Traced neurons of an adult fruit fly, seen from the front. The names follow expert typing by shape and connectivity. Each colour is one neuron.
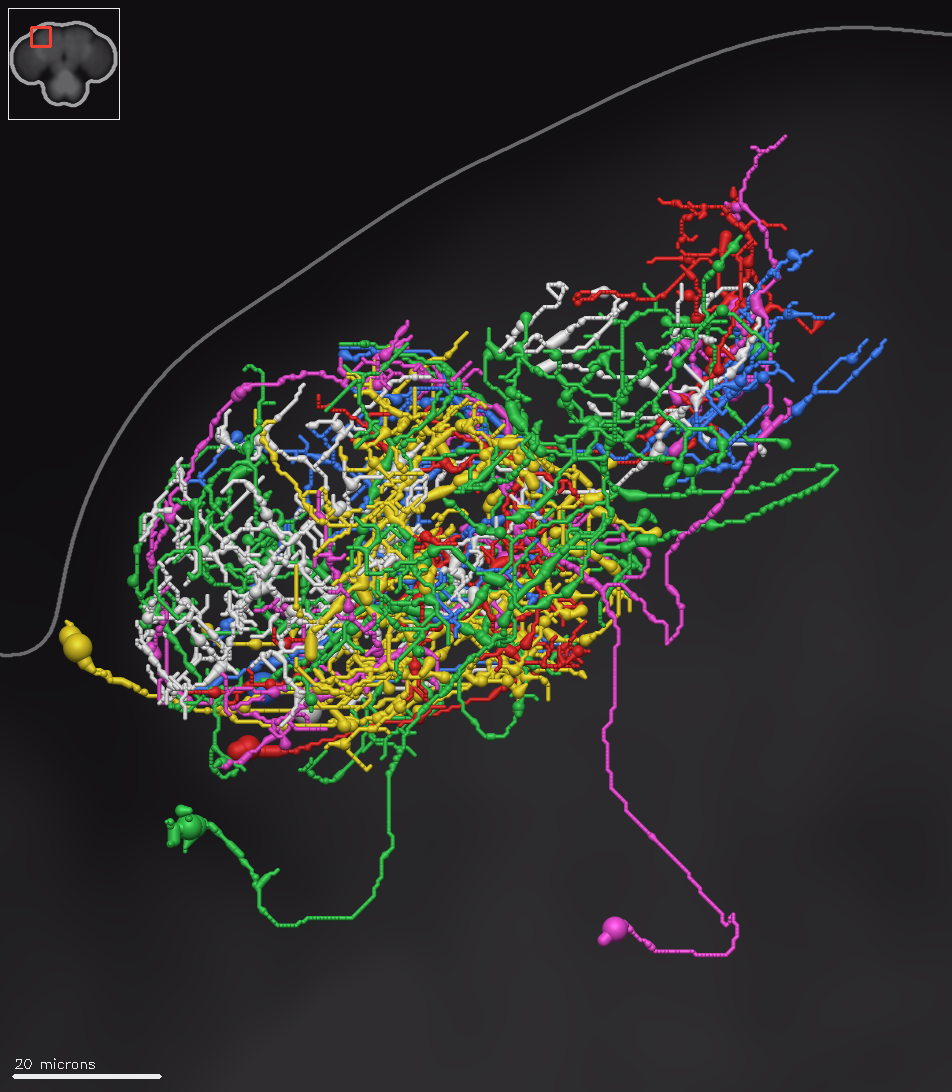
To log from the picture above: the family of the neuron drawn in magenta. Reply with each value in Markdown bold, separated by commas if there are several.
**hemilineage AOTUv2**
